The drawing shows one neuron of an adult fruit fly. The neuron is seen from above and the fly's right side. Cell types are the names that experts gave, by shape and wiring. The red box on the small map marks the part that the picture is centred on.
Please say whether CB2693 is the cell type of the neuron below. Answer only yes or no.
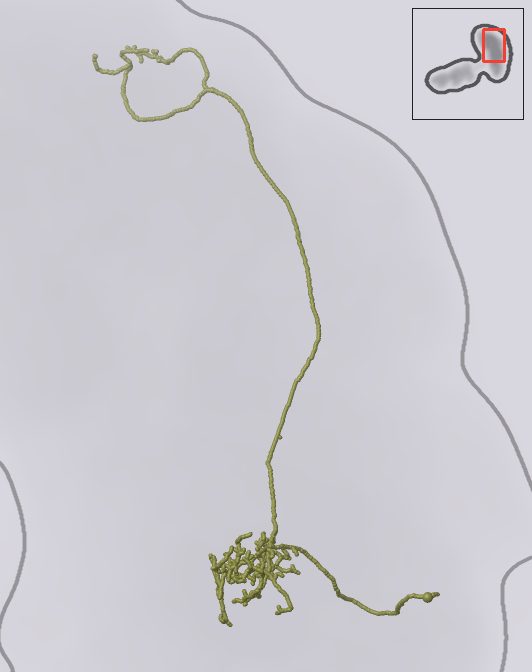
yes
